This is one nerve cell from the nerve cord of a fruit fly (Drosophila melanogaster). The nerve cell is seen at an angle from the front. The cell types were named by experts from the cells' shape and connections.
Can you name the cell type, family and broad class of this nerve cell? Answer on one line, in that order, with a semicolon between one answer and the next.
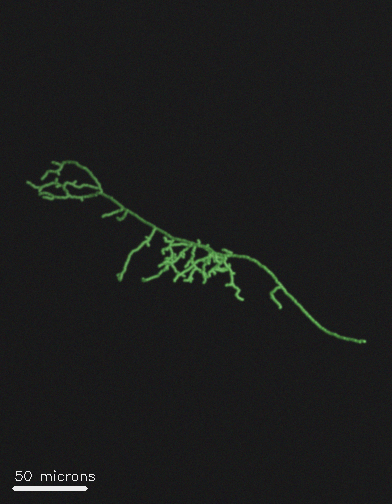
DNpe026; DNpe; descending neuron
